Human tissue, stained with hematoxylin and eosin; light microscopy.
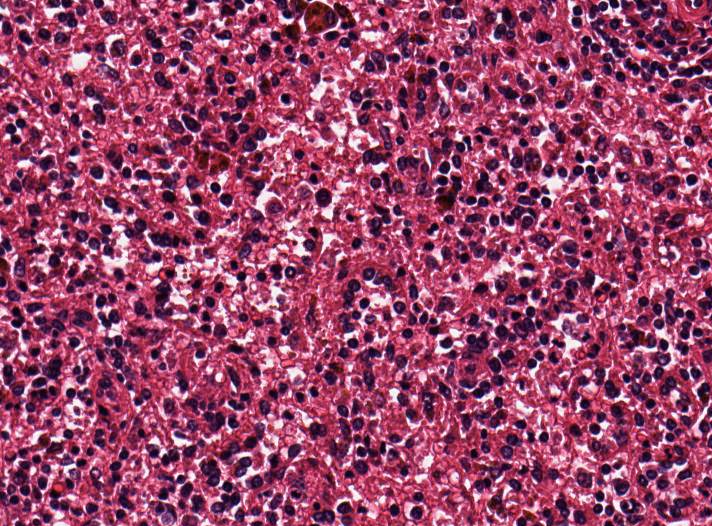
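Spleen: a diffuse, densely cellular sheet fills the whole field, with no glands, tubules or epithelial lining anywhere. Most of the cells have small, round, darkly staining nuclei, and you'll spot fewer, larger cells among them with paler, more open nuclei. Golden-brown pigment clumps sit mostly in the upper half, especially near the top centre.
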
